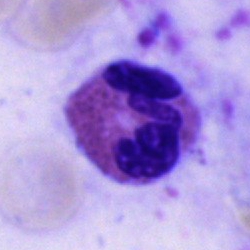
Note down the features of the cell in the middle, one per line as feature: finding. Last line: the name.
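Lobes: several, still joined to one another
Position: nucleus toward the right, wider band of cytoplasm on the left
Cytoplasm: pinkish-lilac
Granules: fine and small, filling the cytoplasm
Name: eosinophil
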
